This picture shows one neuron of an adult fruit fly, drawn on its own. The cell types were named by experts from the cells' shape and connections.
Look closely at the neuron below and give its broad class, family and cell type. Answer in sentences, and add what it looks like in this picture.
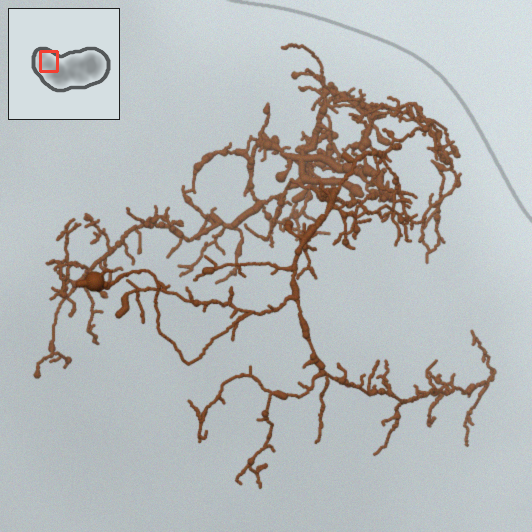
It is a nerve-cord intrinsic neuron. The family is hemilineage 13A. Its cell type is IN13A028. Its cell body lies on the left of the picture. The picture shows more than a hundred branch ends.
